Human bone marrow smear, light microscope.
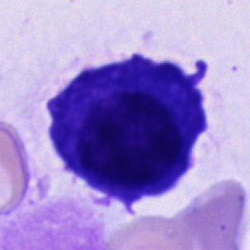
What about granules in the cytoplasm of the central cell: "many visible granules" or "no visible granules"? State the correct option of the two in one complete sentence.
No visible granules are present in the cytoplasm of the cell.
